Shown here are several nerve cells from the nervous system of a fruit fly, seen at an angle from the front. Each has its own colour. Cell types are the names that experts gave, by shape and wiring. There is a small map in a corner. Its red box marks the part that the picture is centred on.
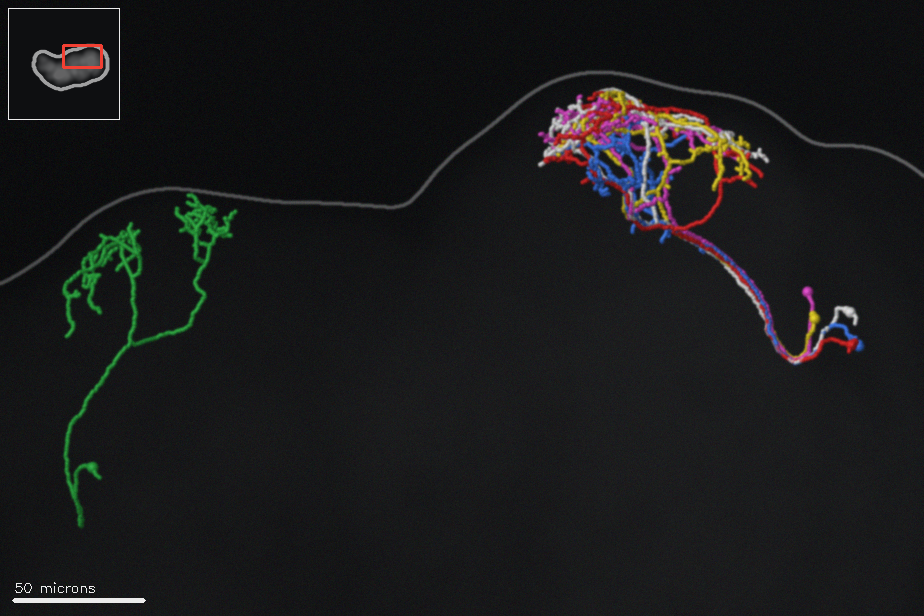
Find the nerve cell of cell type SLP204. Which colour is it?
blue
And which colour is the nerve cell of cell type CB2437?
green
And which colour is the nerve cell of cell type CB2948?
white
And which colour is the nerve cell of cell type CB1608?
magenta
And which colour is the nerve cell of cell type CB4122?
yellow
